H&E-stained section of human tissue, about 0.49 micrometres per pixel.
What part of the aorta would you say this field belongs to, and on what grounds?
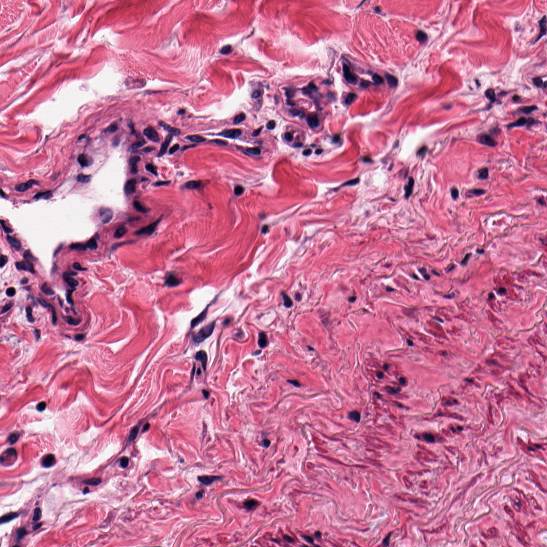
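The field is tunica adventitia. First, it is wholly pink collagen without epithelium, in thick, wavy, deeply eosinophilic bundles at upper left. Second, nuclei are sparse, small, dark, mostly spindle-shaped or oval. Third, an irregular space at the upper left edge, lined by flattened nuclei, fits a thin-walled vessel.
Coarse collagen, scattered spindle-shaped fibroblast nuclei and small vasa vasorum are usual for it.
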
